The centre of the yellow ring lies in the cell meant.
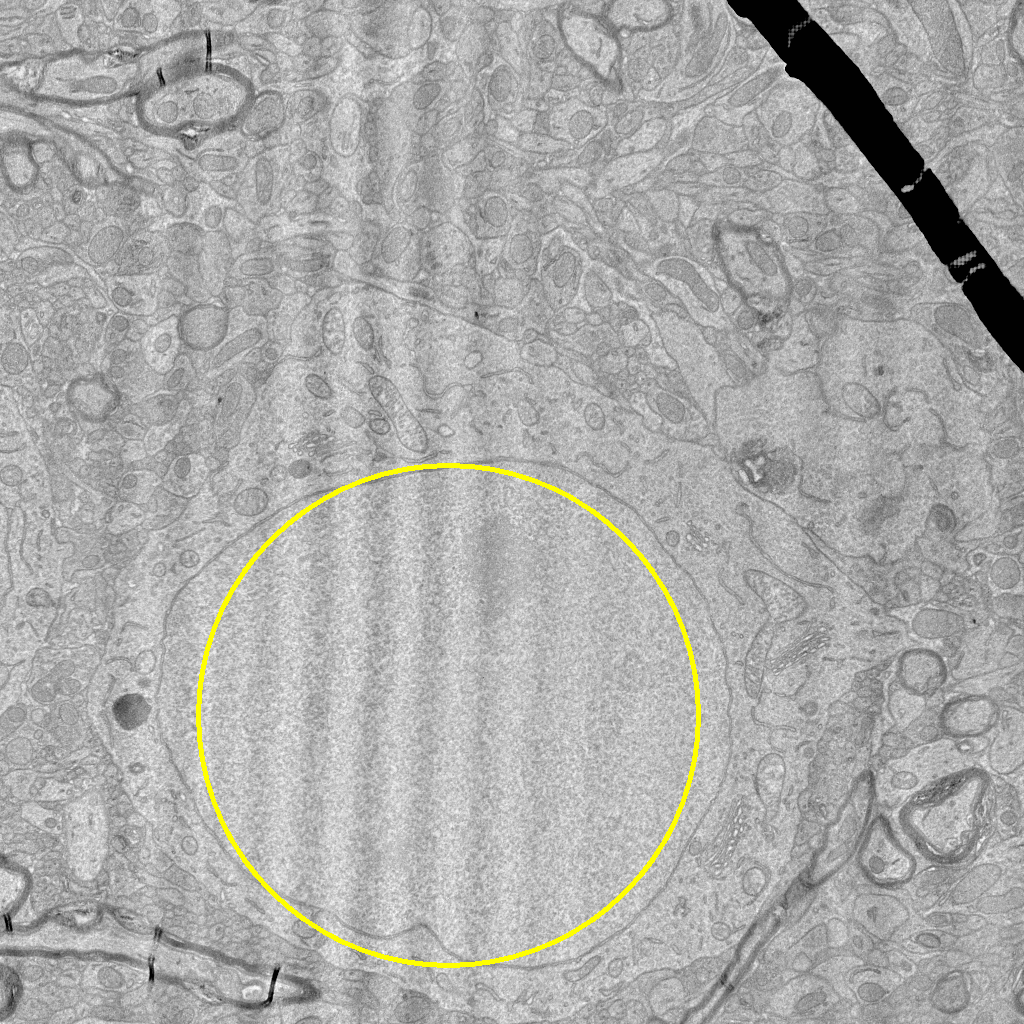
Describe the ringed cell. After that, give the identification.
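Notice how round the nucleus is: it nearly fills the ring, and its whole outline stays within the picture. Follow the envelope around and it is smooth, except for one shallow notch at the bottom. The chromatin is pale and finely dispersed, with no dense clumps against the envelope. You are looking at an excitatory neuron.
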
